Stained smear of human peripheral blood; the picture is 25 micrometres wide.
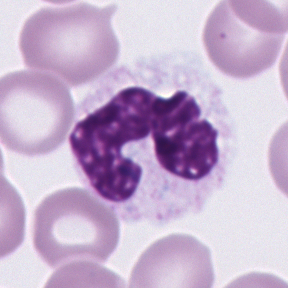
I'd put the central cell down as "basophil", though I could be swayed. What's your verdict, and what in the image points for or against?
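Granules: fine, small and lilac, scattered through the cytoplasm.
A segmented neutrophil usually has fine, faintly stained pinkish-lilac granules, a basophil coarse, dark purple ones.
This point goes with segmented neutrophil, against basophil. Nucleus: dark purple chromatin, coarsely clumped with small pale gaps, no nucleoli visible.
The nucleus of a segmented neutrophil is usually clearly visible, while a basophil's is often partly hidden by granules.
The visible chromatin again favours segmented neutrophil. Outline roughly round; no vacuoles. Verdict: segmented neutrophil, not basophil.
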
